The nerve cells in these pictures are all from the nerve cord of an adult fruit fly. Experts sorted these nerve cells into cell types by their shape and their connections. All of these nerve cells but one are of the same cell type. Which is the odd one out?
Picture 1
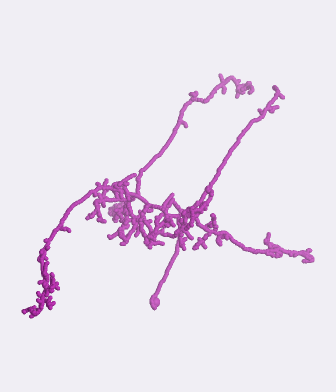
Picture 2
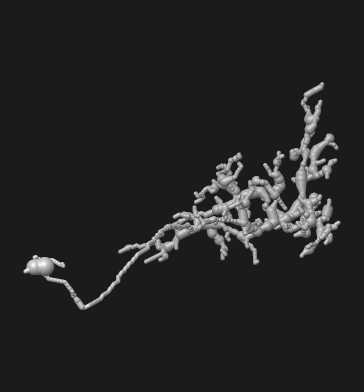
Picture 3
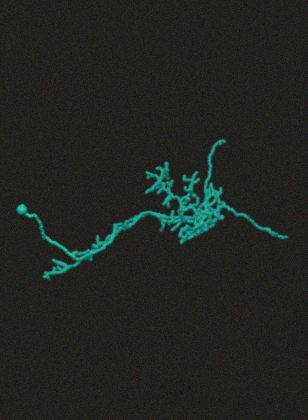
Picture 1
